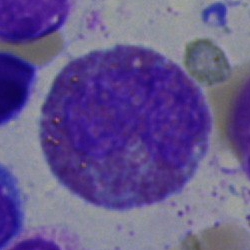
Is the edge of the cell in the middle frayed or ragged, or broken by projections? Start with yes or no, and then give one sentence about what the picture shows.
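No. The cell has a round, smooth outline.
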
